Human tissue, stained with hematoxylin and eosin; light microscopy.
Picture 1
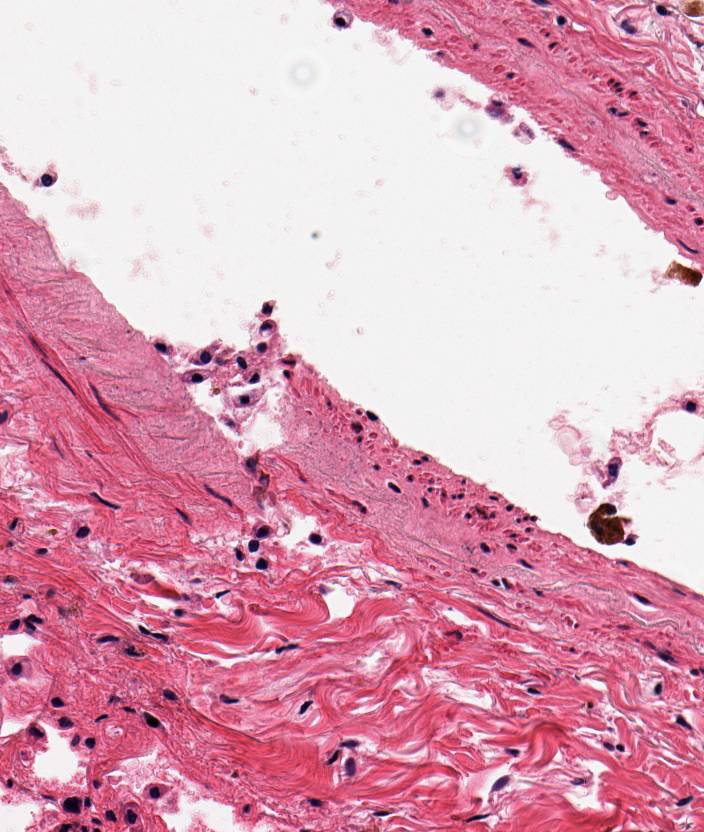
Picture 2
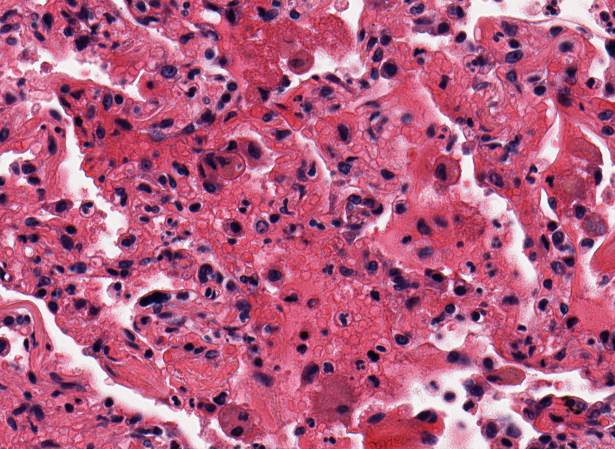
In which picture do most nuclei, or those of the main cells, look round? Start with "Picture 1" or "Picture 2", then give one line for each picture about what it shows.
Picture 2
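What picture 1 shows: Nuclei within the dense collagen are sparse, small, dark and mostly elongated.
What picture 2 shows: Most nuclei in the field are small, round and darkly stained.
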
